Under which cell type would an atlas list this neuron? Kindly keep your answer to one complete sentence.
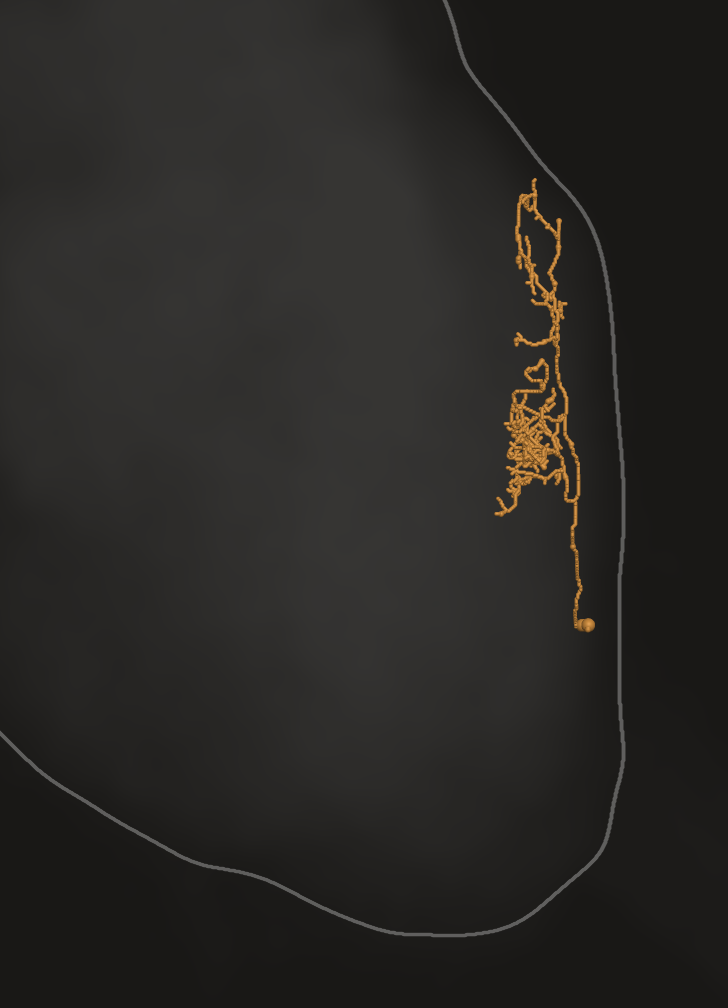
As a matter of cell type, the neuron is LPi3b.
